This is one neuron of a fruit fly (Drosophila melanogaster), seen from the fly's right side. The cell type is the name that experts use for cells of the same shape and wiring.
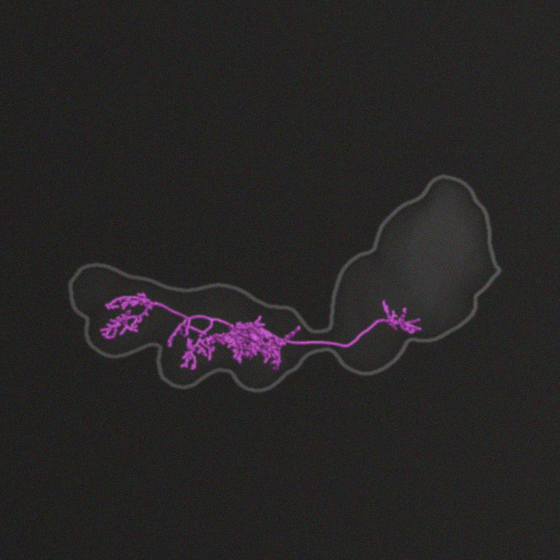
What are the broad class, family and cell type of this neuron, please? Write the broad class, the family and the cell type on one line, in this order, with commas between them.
ascending neuron, hemilineage 03B, ANXXX002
